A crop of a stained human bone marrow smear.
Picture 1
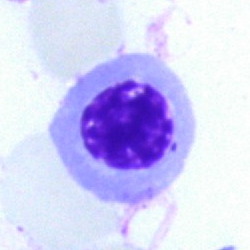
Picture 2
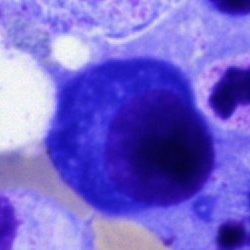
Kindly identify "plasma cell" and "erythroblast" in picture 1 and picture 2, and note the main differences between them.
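Picture 1 shows an erythroblast, and picture 2 shows a plasma cell. The erythroblast has a roughly round, smooth outline, whereas the plasma cell's outline is roughly round but slightly uneven and lumpy. In both cells the chromatin is dark purple; in the erythroblast it is coarsely clumped, while in the plasma cell it looks dense. The clearest difference lies in the cytoplasm: the erythroblast has a broad, pale blue rim all round the nucleus, while the plasma cell has abundant cytoplasm stained deep blue, as befits its kind.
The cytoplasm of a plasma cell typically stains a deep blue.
The erythroblast's cytoplasm shows neither granules nor vacuoles, which agrees with its kind.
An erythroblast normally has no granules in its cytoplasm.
A large clear white area borders the plasma cell on its left side.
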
